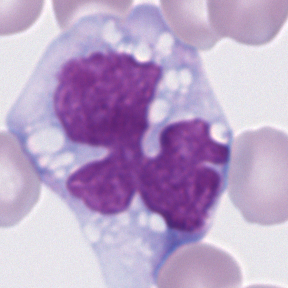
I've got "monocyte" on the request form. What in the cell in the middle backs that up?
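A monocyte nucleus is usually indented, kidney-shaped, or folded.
This monocyte's nucleus is folded, into broad lobes joined by wide bridges of nuclear material, so that part fits. Beyond that you'll see abundant pale greyish blue cytoplasm taking up a large share of the cell, with many small clear vacuoles scattered through it.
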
